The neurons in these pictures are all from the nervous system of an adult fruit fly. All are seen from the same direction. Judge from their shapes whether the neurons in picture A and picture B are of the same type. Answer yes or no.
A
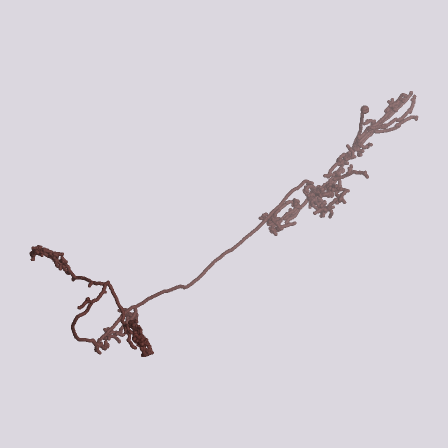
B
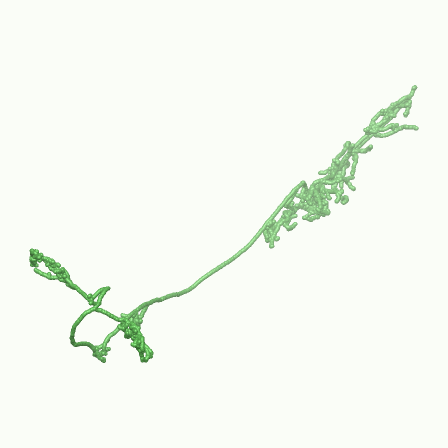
yes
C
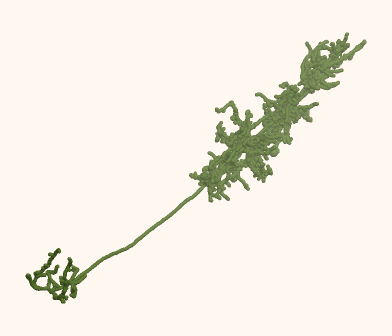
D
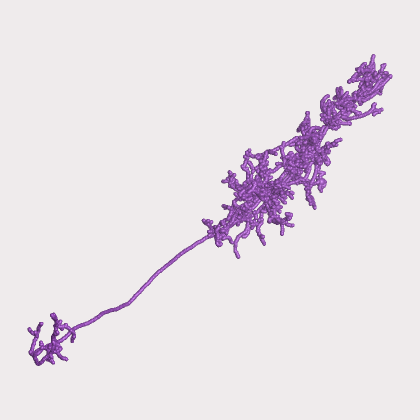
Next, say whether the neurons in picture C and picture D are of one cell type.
yes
